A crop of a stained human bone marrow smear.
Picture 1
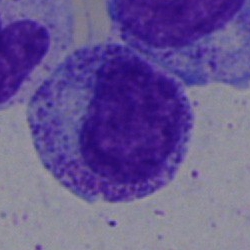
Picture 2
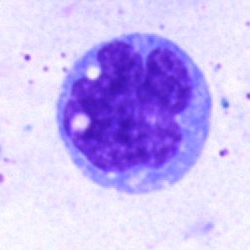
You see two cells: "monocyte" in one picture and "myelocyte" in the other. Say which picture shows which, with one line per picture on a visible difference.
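Picture 1 shows a myelocyte: Numerous purple granules are scattered through the cytoplasm, most densely towards the cell edge.
Picture 2 shows a monocyte: No distinct granules are seen in the cytoplasm.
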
